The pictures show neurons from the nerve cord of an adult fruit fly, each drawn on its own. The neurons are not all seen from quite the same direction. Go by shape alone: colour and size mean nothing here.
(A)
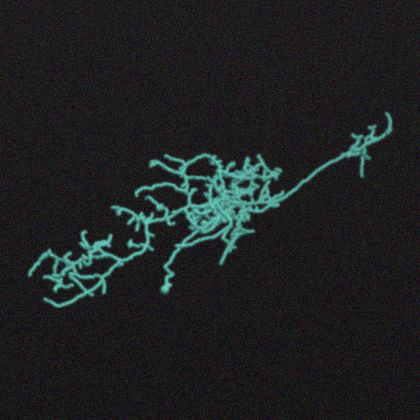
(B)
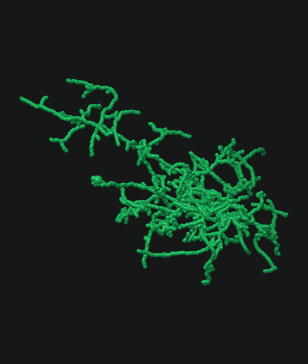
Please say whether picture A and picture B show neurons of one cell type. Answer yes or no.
no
